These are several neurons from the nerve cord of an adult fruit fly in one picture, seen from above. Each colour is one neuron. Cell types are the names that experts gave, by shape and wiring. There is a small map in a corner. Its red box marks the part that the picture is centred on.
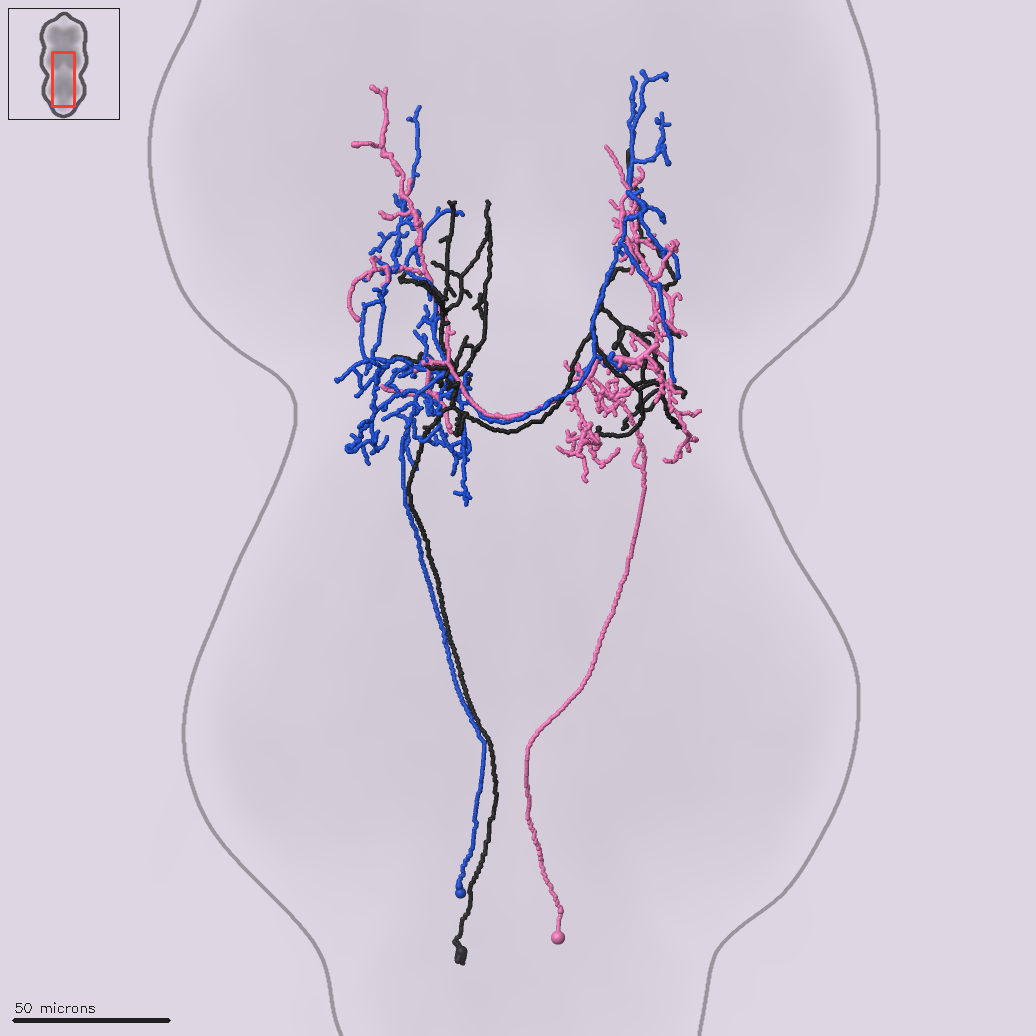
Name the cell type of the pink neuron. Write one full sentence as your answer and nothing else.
Classified by cell type, this neuron is IN06A097.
